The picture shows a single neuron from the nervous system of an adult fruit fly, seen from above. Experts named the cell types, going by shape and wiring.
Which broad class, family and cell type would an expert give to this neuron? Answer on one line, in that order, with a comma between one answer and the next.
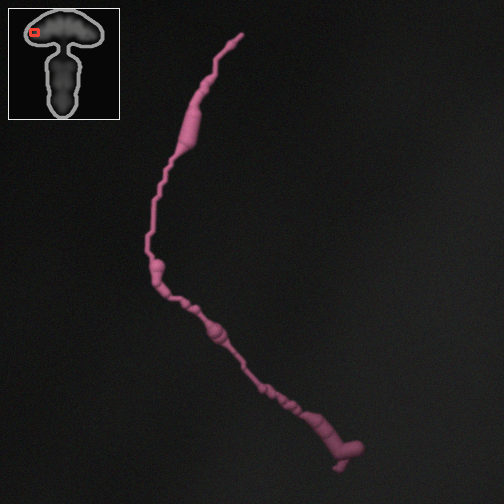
photoreceptor or other optic-lobe sensory neuron, class visual, R7p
